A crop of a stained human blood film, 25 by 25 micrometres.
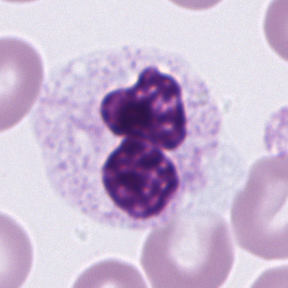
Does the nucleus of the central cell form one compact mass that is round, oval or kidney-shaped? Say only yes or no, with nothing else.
No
